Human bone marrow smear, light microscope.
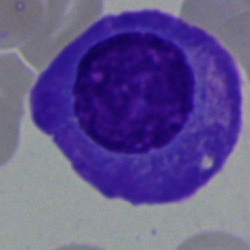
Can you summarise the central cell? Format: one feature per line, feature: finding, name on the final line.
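Outline: roughly round, border slightly uneven
Nucleus: off-centre, toward the top of the cell
Chromatin: dark purple, fairly dense
Vacuole: one, small and clear, in the lower right cytoplasm
Name: plasma cell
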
